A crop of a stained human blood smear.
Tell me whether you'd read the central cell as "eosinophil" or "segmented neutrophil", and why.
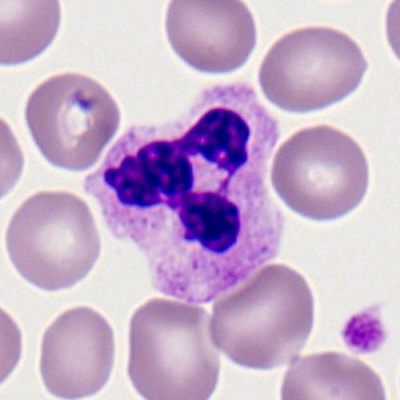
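This is a segmented neutrophil, not an eosinophil. Its nucleus is divided into three lobes with dark purple, coarsely clumped chromatin, and its plentiful pale pinkish-lilac cytoplasm holds fine, faint lilac granules.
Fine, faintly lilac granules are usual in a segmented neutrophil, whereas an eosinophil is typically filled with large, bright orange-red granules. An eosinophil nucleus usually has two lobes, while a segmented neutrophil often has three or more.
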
